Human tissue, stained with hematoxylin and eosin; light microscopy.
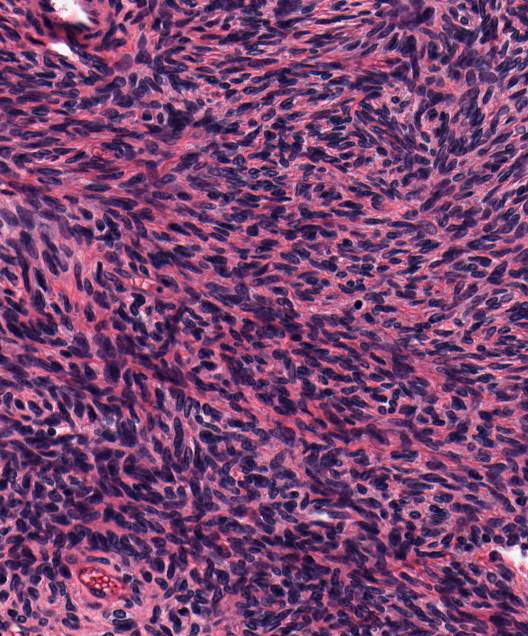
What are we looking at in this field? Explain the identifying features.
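That's ovarian cortex. The whole field is a densely cellular sheet of spindle cells in short fascicles of varying direction, with crowded dark ovoid to elongated nuclei.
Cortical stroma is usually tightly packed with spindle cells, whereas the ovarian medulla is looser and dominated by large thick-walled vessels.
Scant pale pink cytoplasm, indistinct borders, thin pink fibrillary stroma between.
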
